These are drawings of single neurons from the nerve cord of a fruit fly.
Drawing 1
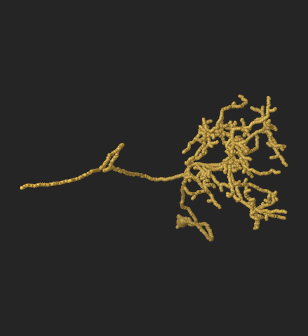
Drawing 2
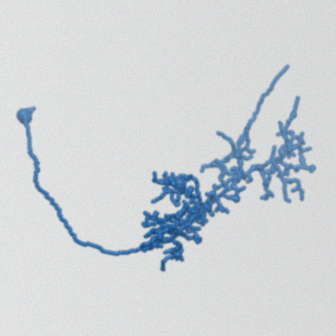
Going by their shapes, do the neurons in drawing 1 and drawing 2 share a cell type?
no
